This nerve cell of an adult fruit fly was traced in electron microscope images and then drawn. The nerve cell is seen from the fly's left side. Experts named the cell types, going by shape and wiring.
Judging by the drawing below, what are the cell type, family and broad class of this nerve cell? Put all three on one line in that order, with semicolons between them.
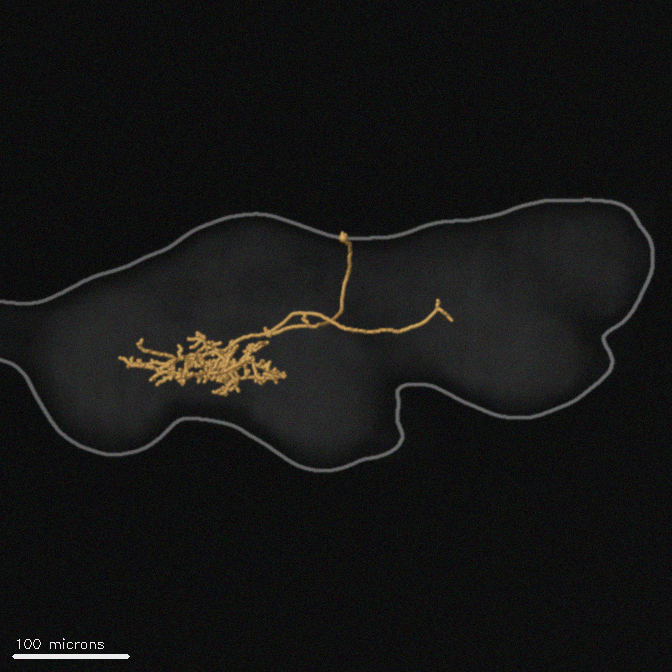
IN11A012; hemilineage 11A; nerve-cord intrinsic neuron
